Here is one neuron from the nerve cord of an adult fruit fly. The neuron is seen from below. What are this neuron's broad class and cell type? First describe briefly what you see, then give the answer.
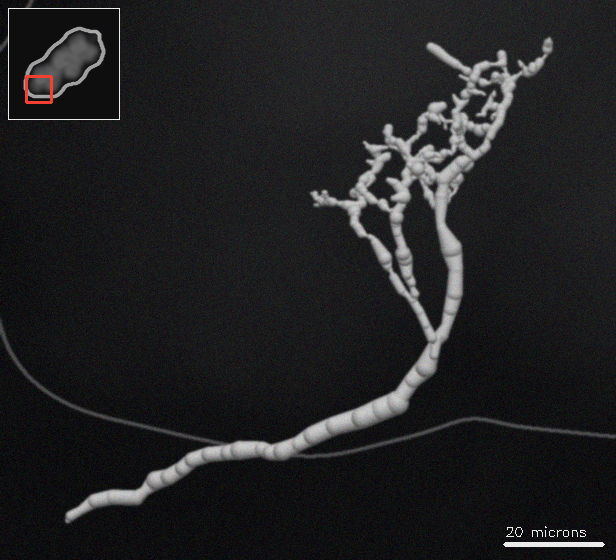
By the scale bar it is about 100 microns wide in this view. In this view it is about as wide as it is tall. This is a nerve-cord intrinsic neuron. Its cell type is INXXX405.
